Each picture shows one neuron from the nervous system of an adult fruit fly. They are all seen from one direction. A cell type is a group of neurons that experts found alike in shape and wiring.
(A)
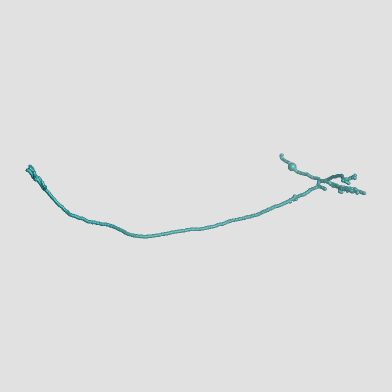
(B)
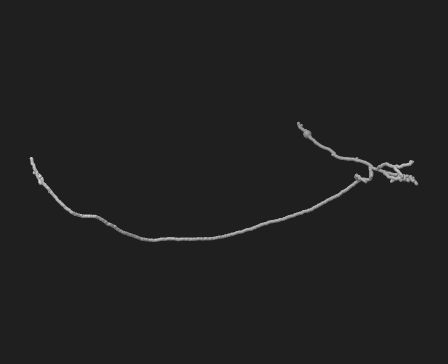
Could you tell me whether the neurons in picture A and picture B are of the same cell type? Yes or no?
yes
